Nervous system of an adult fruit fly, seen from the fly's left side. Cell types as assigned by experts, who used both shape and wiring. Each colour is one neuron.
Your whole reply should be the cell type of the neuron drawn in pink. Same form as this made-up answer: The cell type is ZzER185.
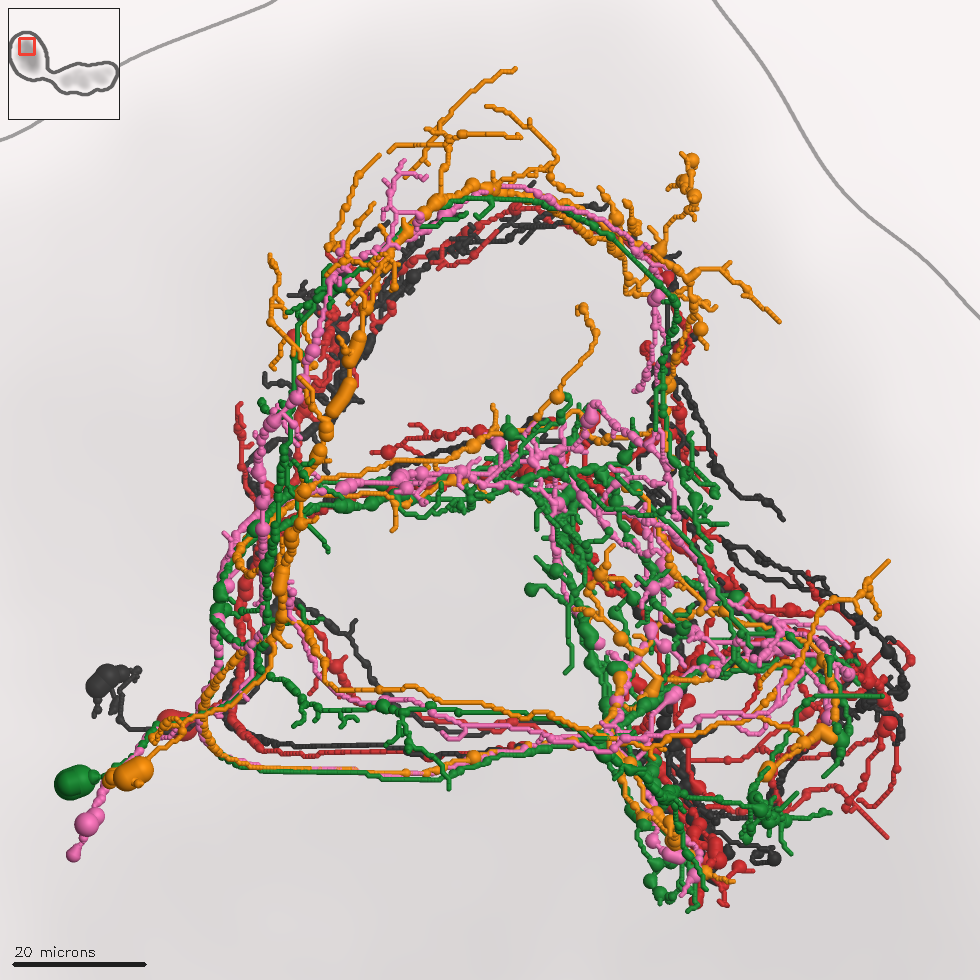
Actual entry: The cell type is CL091.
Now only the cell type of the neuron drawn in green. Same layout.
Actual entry: The cell type is CL090_a.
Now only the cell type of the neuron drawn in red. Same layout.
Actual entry: The cell type is CL090_e.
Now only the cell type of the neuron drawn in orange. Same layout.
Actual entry: The cell type is CL090_c.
